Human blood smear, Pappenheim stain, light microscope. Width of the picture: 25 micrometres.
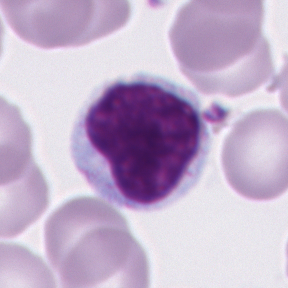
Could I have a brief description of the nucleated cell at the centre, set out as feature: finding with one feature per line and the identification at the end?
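Nucleus: about 10 micrometres across, with a shallow notch in its lower-left edge
Nuclear share: about 70% of the cell's area
Chromatin: dark purple, coarsely clumped, paler patches between the clumps
Cytoplasm: pale greyish-blue rim, widest on the left side
Name: typical lymphocyte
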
